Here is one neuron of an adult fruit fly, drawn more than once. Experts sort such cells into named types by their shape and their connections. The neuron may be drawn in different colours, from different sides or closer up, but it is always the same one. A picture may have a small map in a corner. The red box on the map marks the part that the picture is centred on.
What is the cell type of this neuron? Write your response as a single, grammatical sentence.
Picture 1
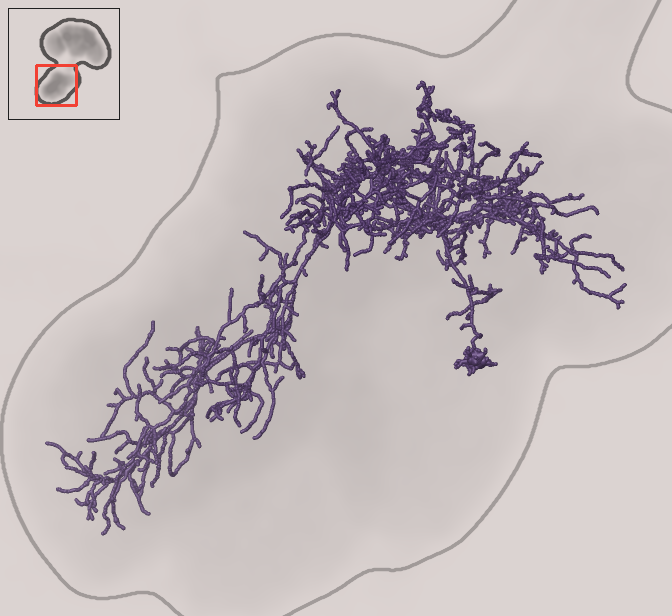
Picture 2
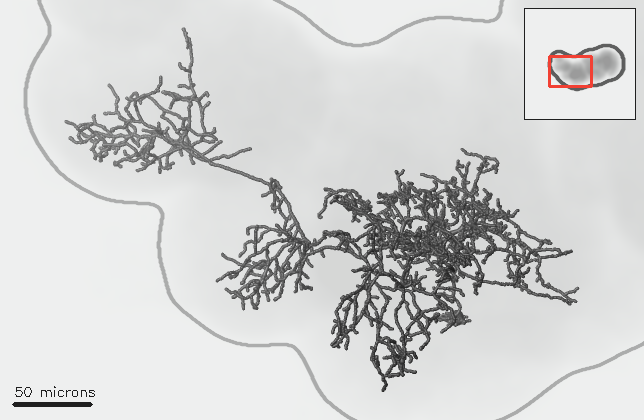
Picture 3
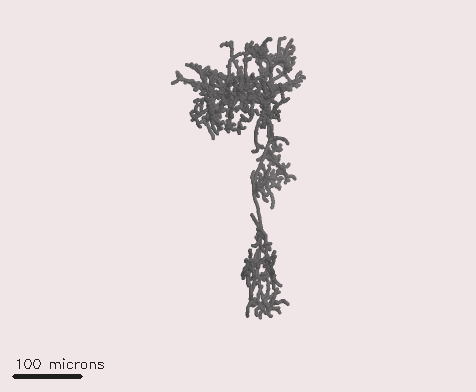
It is IN12B002 that this neuron is, by cell type.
